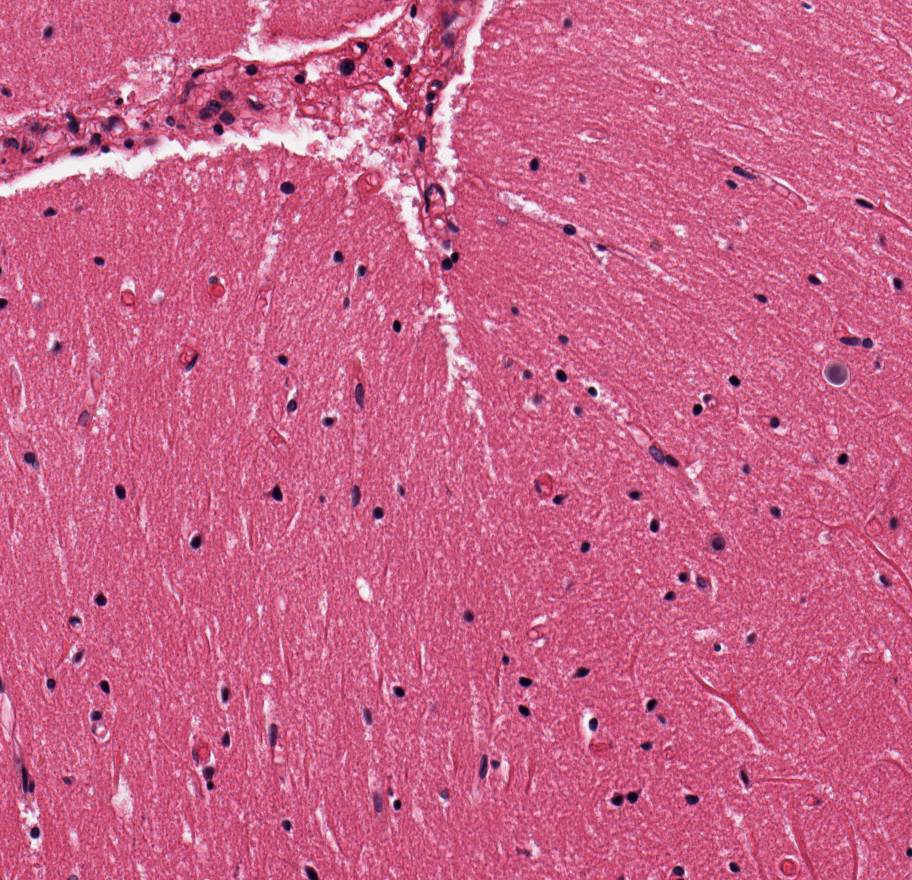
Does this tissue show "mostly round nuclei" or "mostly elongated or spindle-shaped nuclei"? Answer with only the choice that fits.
Mostly round nuclei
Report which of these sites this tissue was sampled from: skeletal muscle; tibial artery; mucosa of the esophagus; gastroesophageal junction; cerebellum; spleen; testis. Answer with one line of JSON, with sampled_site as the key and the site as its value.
{"sampled_site": "cerebellum"}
